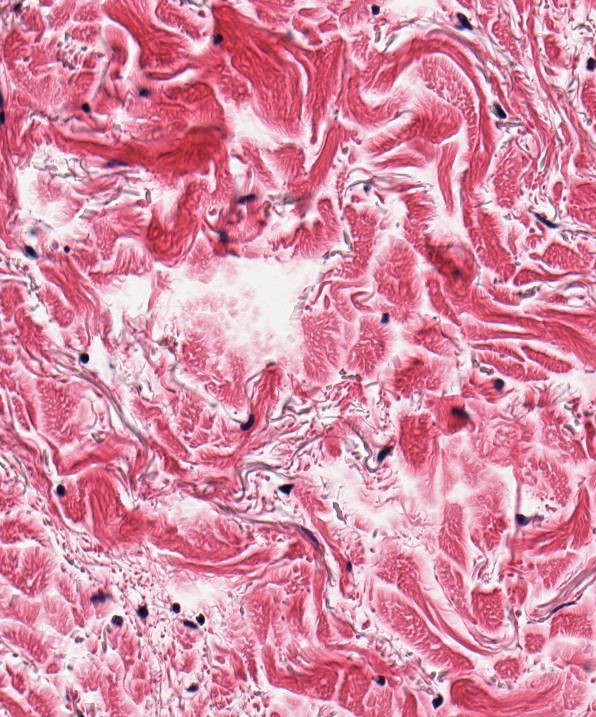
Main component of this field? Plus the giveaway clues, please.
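The tissue shown is dermis. Thick pink collagen bundles fill the whole field, interwoven in many different directions rather than aligned.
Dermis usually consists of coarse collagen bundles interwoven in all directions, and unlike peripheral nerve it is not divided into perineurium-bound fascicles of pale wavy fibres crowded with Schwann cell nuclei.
Nuclei are sparse, small and dark, scattered singly between the bundles rather than crowded. Many bundles are cut across as rounded or angular pink islands with a finely fibrillar texture, and narrow white clefts separate many of them.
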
